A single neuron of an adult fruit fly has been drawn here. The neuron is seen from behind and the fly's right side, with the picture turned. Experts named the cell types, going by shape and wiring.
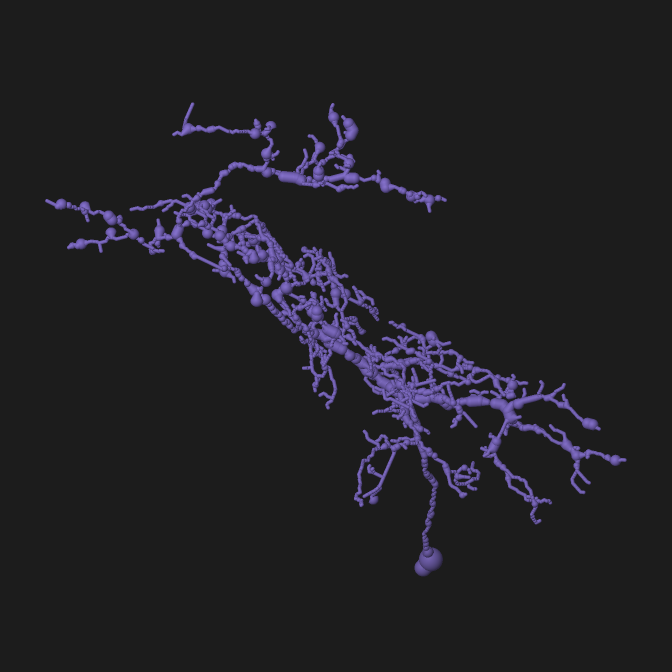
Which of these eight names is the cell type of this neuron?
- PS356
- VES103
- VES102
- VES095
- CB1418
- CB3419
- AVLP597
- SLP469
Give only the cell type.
VES095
